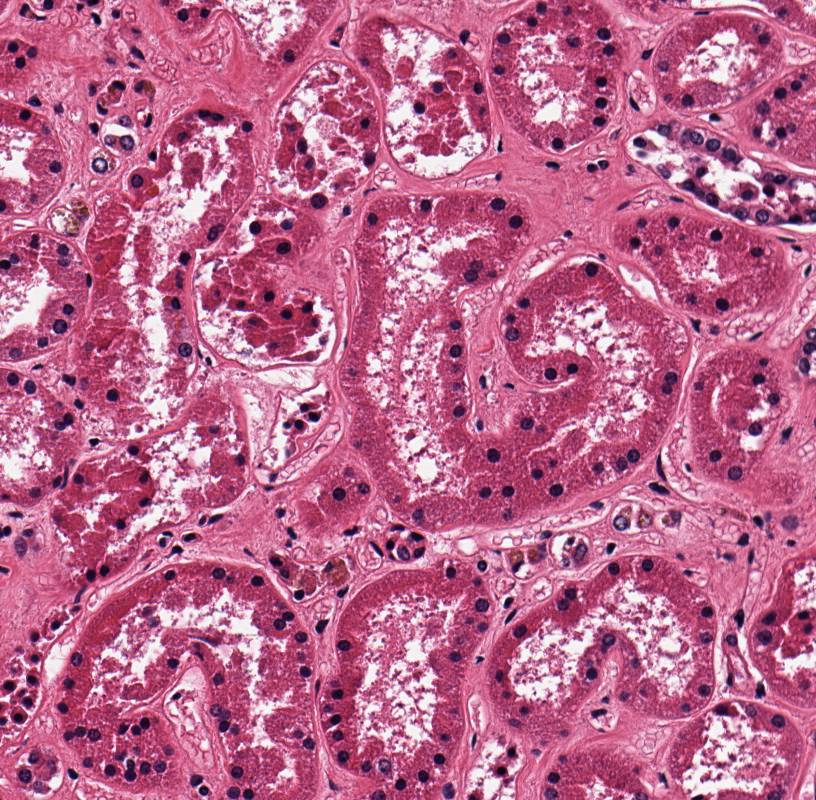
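Renal cortex, haematoxylin and eosin. First, the field is filled almost entirely by closely packed tubules cut in round, oval and curving profiles. Next, most tubules are lined by tall cells with abundant, deeply eosinophilic, granular cytoplasm. Each lining cell has a single small, round, dark nucleus, spaced well apart from its neighbours toward the cell base. Last, small clumps of golden-brown granules lie in a few cells at the left edge and along the lower middle.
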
